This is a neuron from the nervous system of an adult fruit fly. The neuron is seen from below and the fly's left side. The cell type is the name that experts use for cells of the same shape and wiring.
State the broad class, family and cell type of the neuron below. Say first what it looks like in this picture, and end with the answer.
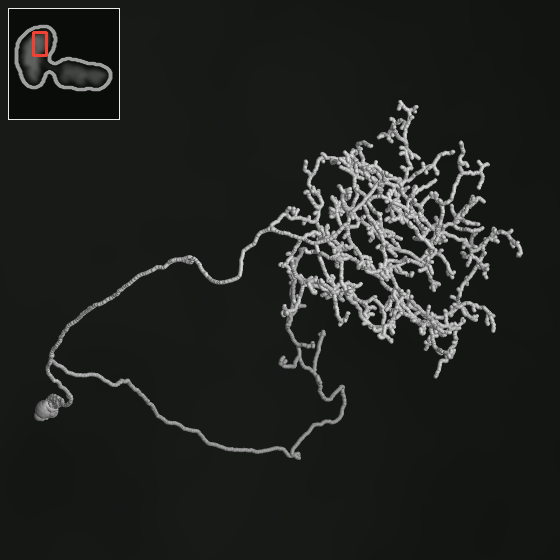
It is in the brain and does not reach the nerve cord. The picture shows dozens of branch ends. This is an optic-lobe intrinsic neuron. The family is MeLo. It is of cell type MeLo1.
